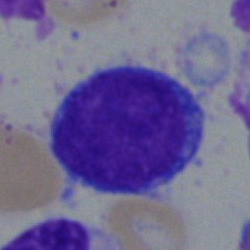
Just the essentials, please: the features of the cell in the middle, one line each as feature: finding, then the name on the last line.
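Nucleus: fills almost the whole cell
Chromatin: finely granular with small paler spots, not coarse dark clumps
Cytoplasm: thin blue rim, mostly along the right edge
Cell type: blast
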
